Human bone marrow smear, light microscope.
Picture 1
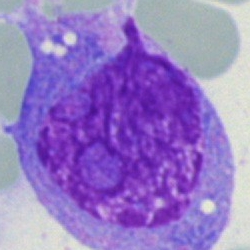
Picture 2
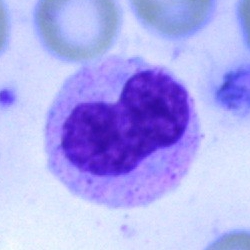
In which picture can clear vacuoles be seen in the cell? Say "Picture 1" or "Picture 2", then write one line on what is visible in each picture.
Picture 1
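In picture 1: A cluster of three small clear round vacuoles lies in the upper left cytoplasm.
In picture 2: The cytoplasm shows no vacuoles.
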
